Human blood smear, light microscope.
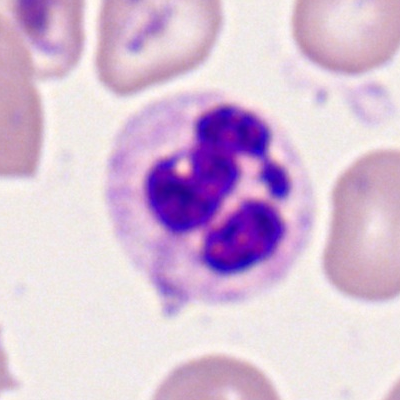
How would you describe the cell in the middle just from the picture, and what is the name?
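Looking first at the nucleus, I see it divided into several separate lobes. Around it the cytoplasm is plentiful and pale pinkish-lilac, with fine, faint lilac granules through it. There is also a small pointed projection sticking out from the lower left edge of the cell. This is a segmented neutrophil.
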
